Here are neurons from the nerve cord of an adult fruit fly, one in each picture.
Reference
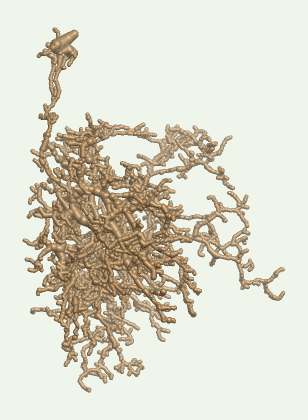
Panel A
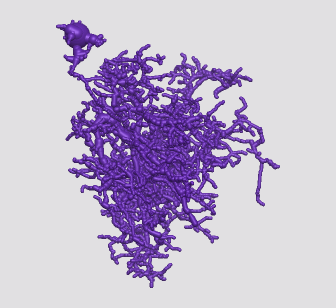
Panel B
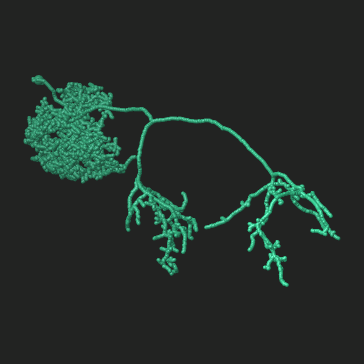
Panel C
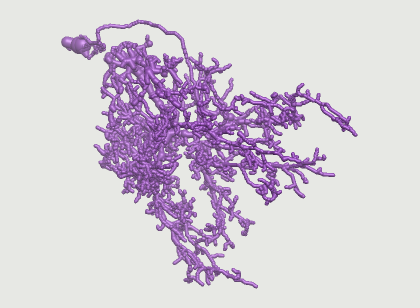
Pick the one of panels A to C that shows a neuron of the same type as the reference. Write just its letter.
A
